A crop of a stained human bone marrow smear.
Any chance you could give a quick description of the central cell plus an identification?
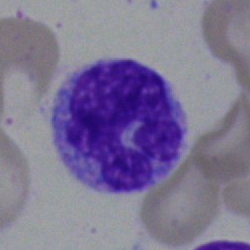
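The cell has a round outline, and its nucleus fills most of it. Just right of centre within the nucleus lies a small, pale, crescent-shaped cleft. The chromatin is dark purple and clumped, with small paler spots between the clumps. The cell shown is a monocyte.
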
